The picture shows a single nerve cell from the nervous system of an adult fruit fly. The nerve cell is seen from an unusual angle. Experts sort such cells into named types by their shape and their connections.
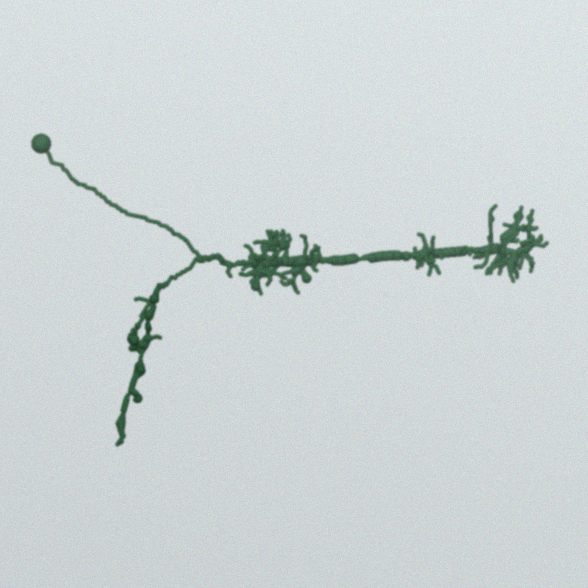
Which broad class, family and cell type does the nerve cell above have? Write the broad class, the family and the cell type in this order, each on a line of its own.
optic-lobe intrinsic neuron
T
T2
